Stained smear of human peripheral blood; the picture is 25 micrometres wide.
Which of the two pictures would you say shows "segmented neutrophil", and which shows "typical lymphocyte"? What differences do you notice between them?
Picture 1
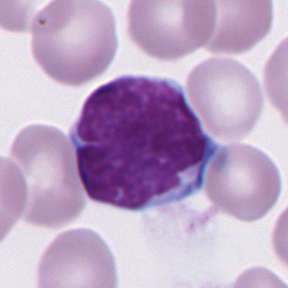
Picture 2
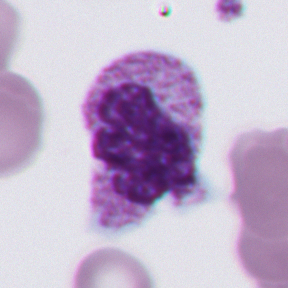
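You've got the typical lymphocyte in picture 1 and the segmented neutrophil in picture 2. Granules differ first: none are visible in the lymphocyte's cytoplasm, while the neutrophil's is filled with fine purple granules.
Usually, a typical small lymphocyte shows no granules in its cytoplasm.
The lymphocyte's nucleus fills about 80% of the cell's area and has a small notch cutting into its left side, whereas the neutrophil's nucleus is irregular, with folds and indentations, and its chromatin is dark purple and coarsely clumped.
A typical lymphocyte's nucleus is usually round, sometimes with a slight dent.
The lymphocyte's outline is angular, flattened where red cells press on it, and red cells touch it on both left and right; the neutrophil's is irregular and taller than wide, and the nearby red cells don't touch it. No nucleoli can be seen in the lymphocyte, and there are no clear vacuoles in the neutrophil's cytoplasm.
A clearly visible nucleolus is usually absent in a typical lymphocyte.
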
